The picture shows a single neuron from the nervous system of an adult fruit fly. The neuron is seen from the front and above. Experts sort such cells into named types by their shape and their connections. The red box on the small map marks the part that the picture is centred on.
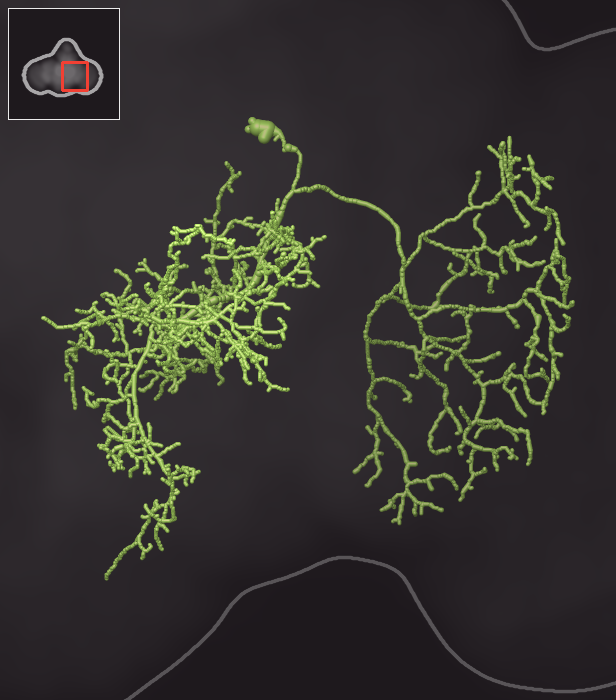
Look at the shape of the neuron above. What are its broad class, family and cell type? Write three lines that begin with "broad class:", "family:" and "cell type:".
broad class: visual centrifugal neuron
family: hemilineage VLPp&l1_posterior
cell type: LT40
